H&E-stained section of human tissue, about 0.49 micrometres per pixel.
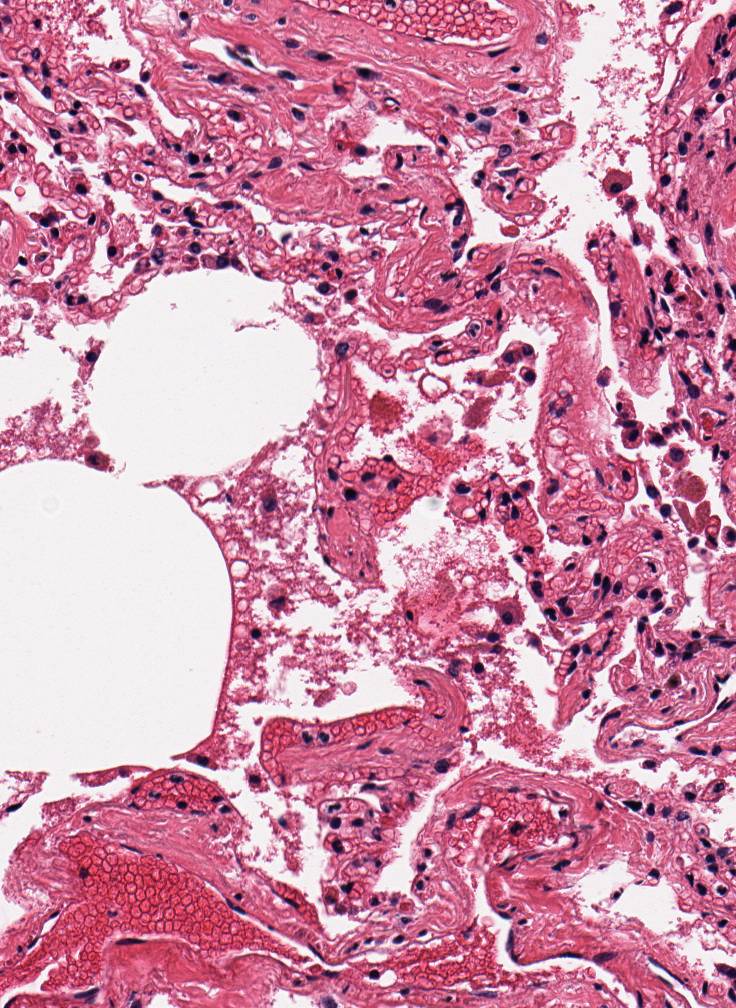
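Lung, H&E: many vessels within the walls are distended and tightly packed with red blood cells, the biggest one at lower left. The open spaces in the centre hold pale pink, finely granular material. In the walls you'll find small, dark, oval to elongated nuclei, and wavy pink fibres running along their length.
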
